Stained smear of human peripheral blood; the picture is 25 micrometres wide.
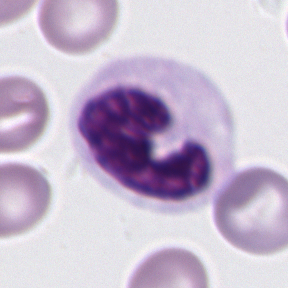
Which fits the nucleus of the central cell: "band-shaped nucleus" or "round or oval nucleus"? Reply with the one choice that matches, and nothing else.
Band-shaped nucleus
